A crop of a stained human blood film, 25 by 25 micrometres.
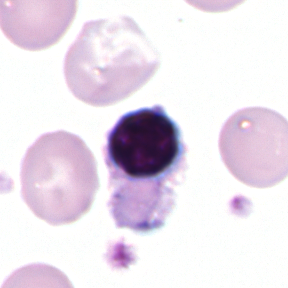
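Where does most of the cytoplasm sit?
Below the nucleus, as a pale lilac extension; above it there's only a thin rim.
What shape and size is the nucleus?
Round in outline and about 6 micrometres across, with dense, dark purple chromatin throughout.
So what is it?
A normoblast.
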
